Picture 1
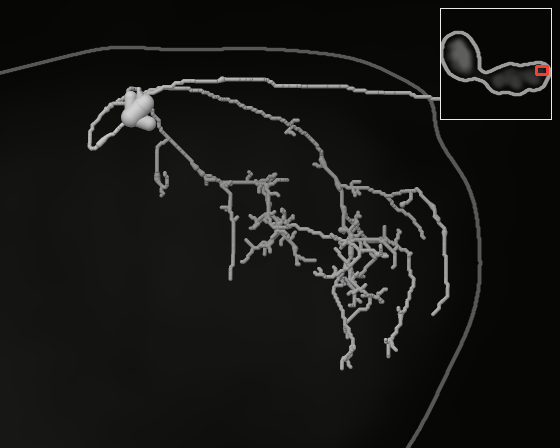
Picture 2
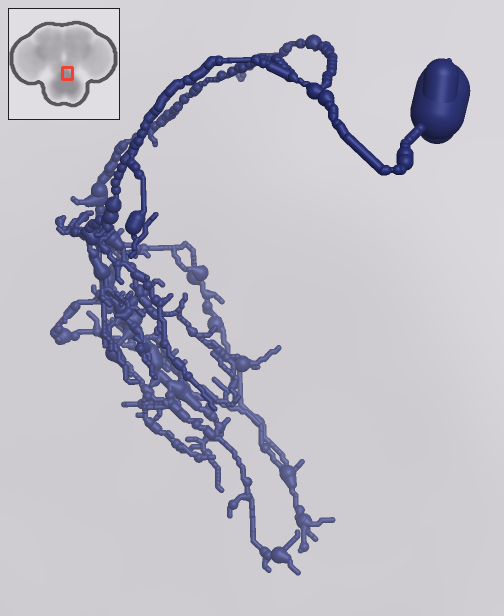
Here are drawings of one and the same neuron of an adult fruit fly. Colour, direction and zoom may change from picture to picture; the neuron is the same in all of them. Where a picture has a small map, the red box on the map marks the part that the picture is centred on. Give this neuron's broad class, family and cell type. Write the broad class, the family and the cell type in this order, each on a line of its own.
motor neuron of the nerve cord
MNad
MNad03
